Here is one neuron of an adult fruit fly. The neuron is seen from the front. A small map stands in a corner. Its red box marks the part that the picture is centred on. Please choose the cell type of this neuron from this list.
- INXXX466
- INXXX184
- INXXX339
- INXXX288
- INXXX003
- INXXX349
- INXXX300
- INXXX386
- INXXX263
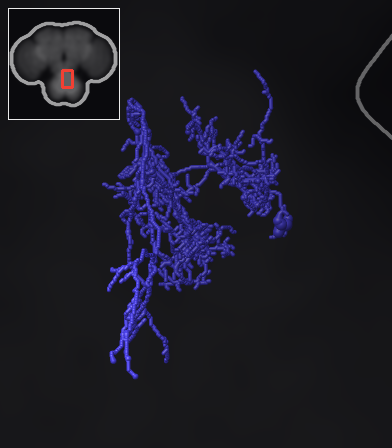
INXXX300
